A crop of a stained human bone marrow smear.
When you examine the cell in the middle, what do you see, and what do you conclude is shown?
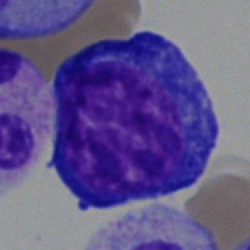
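Toward the lower left of the cell sits the nucleus, placed off-centre. Its chromatin is clumped into dark patches separated by paler streaks. A deep blue stain colours the cytoplasm, whose rim is widest on the right side of the cell. This cell is a proerythroblast.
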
